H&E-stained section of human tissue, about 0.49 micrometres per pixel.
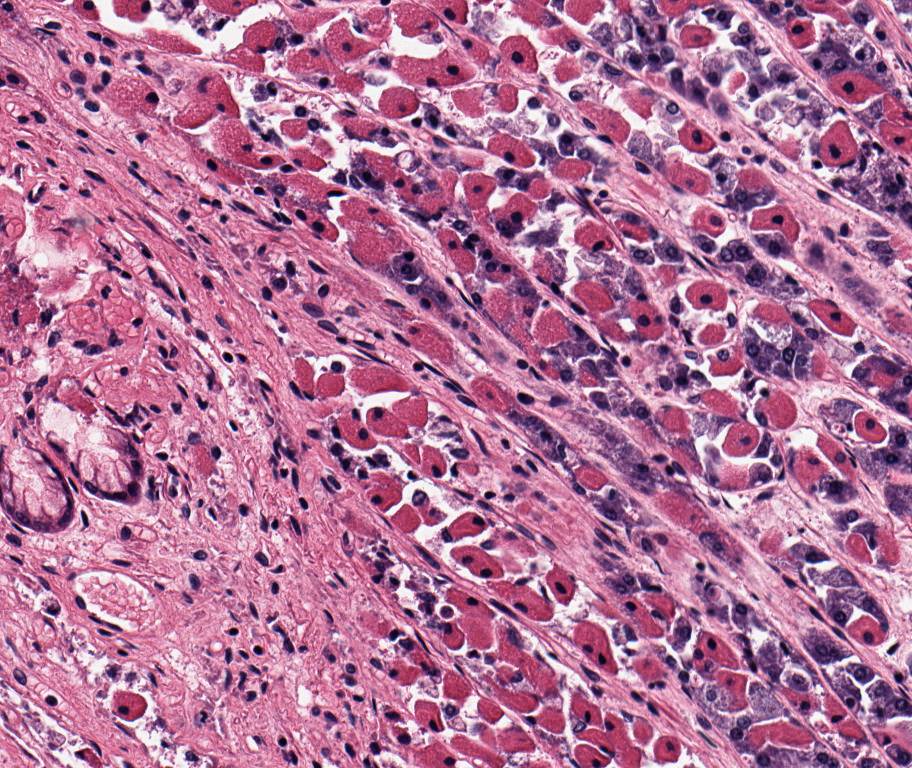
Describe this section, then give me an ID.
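First, closely packed gland cells occupy the right and upper field, and fibrous tissue with scattered spindle nuclei takes the left. Notice cells and fibres streaming diagonally from upper left to lower right. Scattered through the glands are large, rounded parietal cells with bright pink cytoplasm, each with one central round dark nucleus. This is stomach.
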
